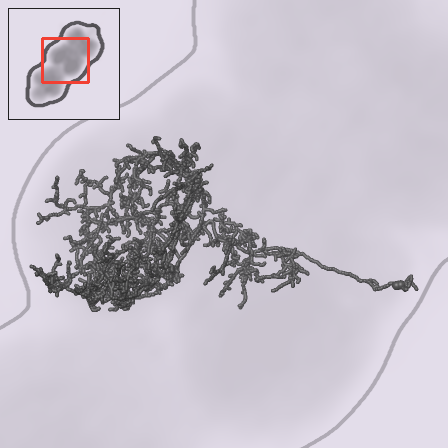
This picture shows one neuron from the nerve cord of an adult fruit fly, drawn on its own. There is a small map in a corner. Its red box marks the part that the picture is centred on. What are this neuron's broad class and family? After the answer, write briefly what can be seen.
Its broad class is nerve-cord intrinsic neuron. The family is hemilineage 09B. Dozens of branch ends can be seen. As drawn here it is wider than it is tall.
